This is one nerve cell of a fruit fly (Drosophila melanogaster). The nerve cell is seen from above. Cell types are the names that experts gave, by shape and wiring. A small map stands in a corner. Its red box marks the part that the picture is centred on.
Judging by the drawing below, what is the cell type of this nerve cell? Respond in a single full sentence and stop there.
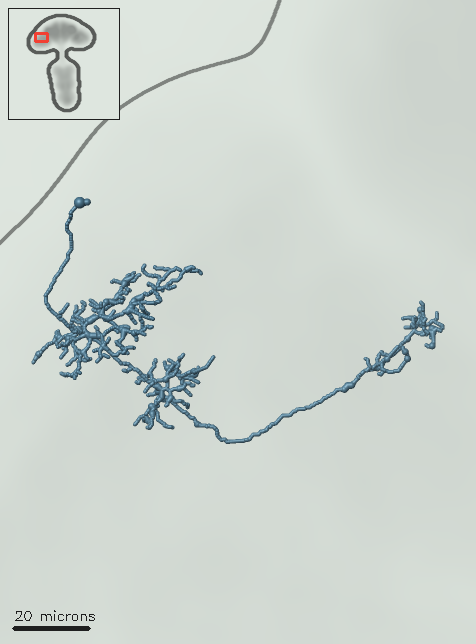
This nerve cell is a cell of type Tm16.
